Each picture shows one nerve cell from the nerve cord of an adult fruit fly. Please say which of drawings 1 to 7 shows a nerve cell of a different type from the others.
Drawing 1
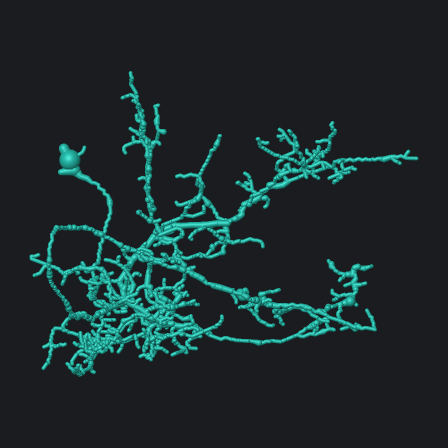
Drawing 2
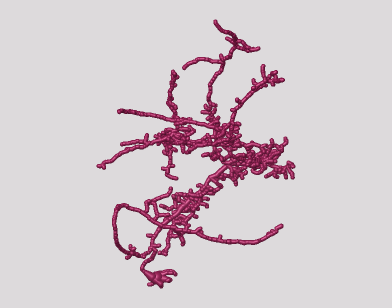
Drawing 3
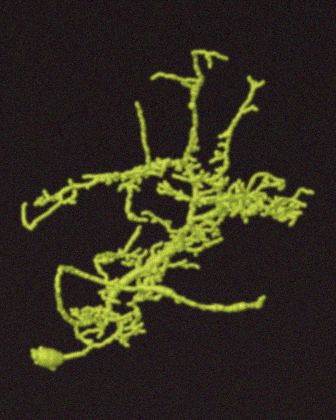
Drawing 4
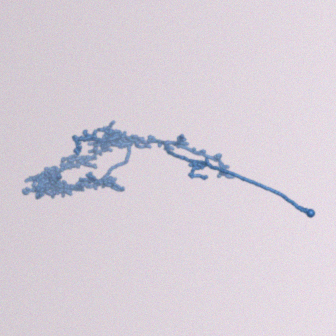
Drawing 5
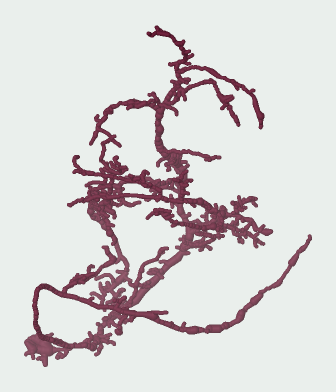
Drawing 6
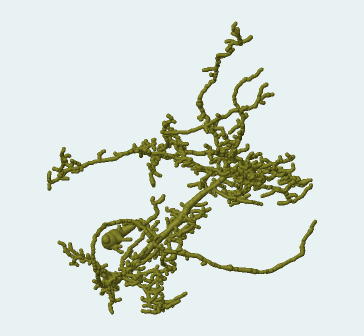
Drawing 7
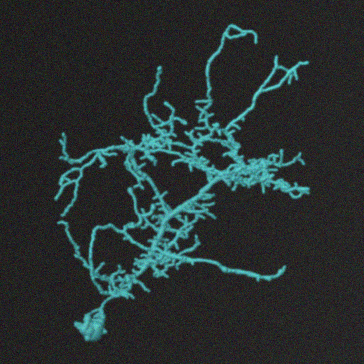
Drawing 4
